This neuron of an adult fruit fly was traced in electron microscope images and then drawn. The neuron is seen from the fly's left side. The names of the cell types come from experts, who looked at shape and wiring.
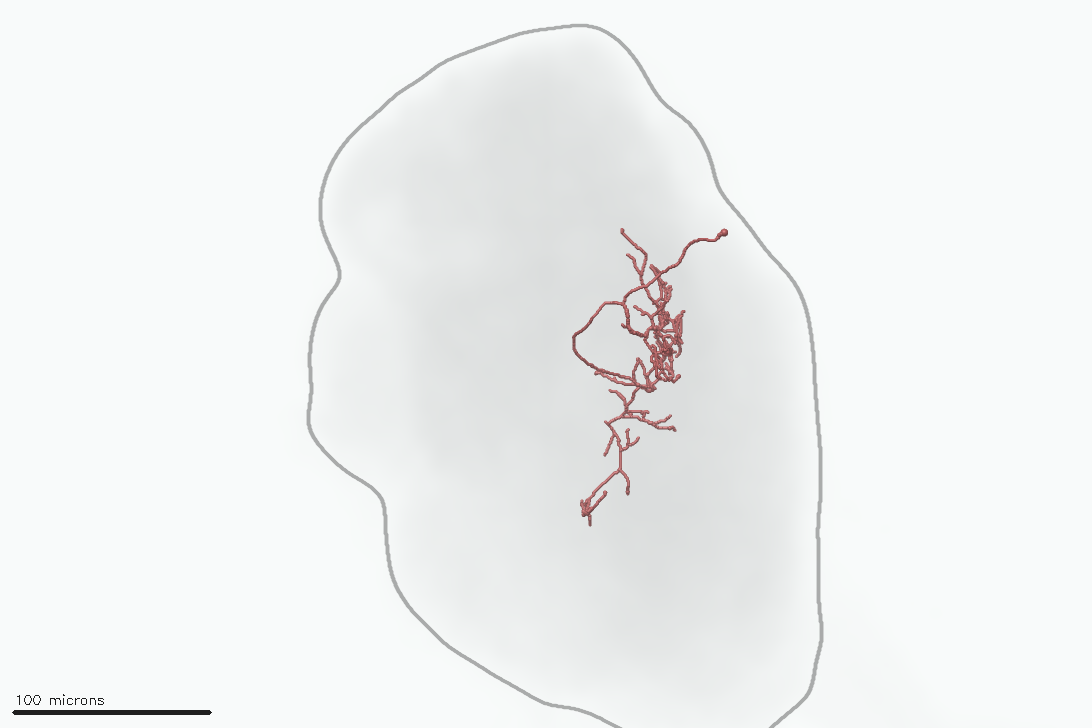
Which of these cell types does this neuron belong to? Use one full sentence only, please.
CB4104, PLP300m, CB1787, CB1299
The type assigned to this neuron is CB1299.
